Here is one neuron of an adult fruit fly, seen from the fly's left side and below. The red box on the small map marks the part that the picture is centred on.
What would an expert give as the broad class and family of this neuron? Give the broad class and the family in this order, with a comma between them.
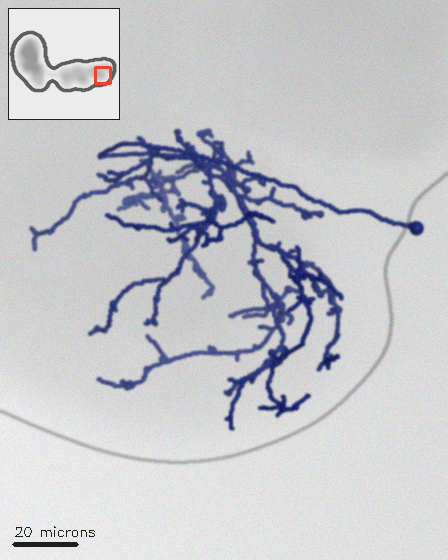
nerve-cord intrinsic neuron, hemilineage 03A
